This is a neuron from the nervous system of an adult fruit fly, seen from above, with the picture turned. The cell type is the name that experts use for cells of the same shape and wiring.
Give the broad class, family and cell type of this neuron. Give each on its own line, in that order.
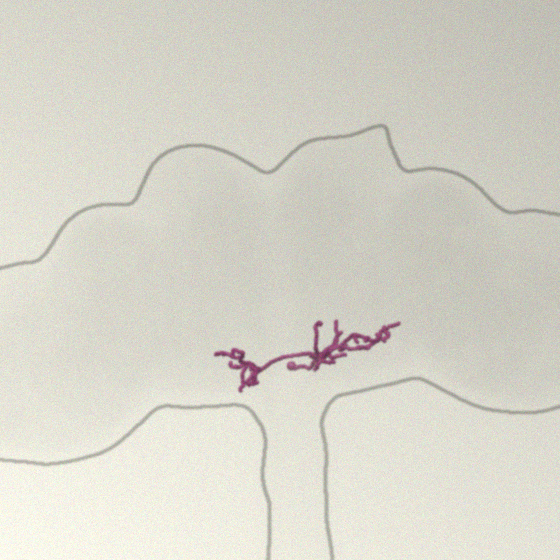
central-brain intrinsic neuron
hemilineage LB3
PS343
